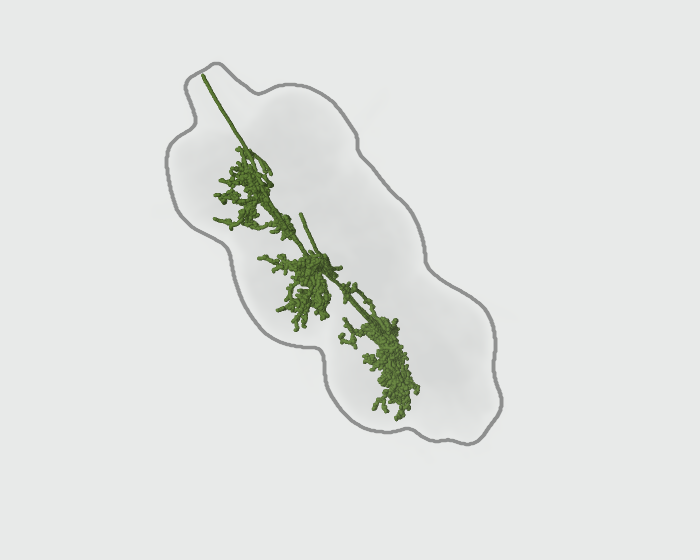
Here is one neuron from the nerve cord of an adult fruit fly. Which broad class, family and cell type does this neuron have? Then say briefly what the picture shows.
This is an ascending neuron. The family is hemilineage 17A. The cell type is AN17A009. Dozens of branch ends can be seen. In this view it is taller than it is wide.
